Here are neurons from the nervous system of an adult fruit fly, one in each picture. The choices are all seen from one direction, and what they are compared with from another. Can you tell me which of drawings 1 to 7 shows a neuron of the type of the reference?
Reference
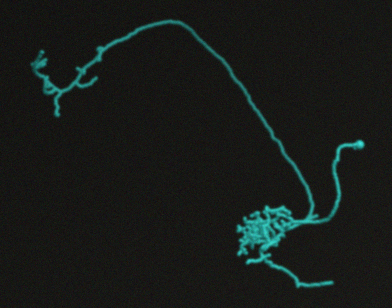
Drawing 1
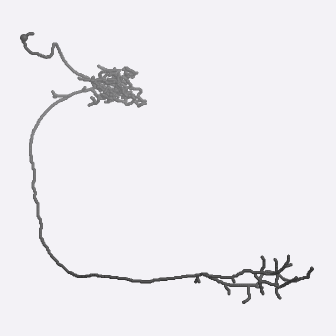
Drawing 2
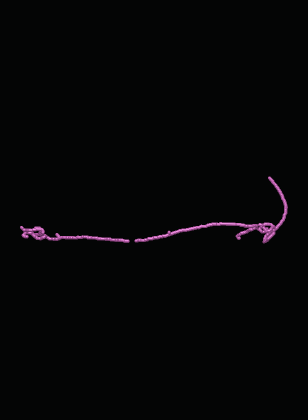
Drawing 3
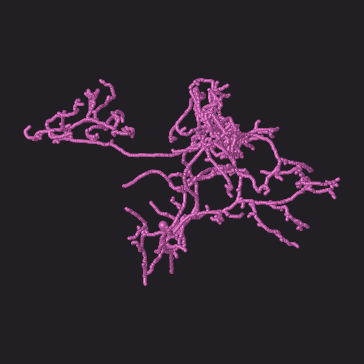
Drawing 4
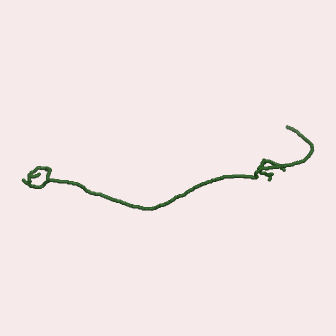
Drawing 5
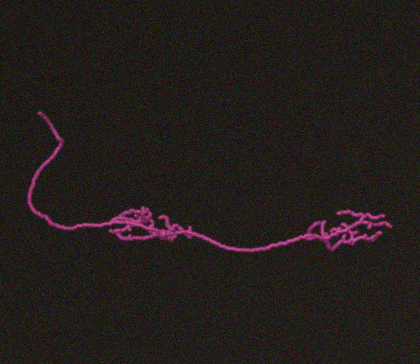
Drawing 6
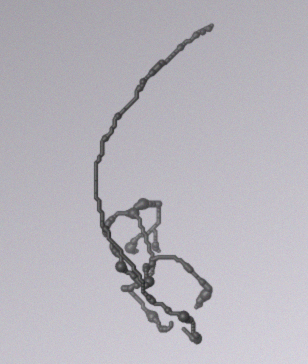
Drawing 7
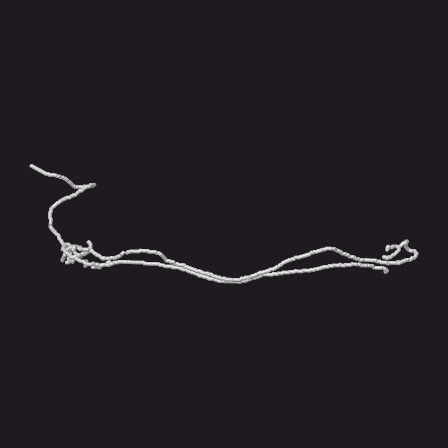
1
